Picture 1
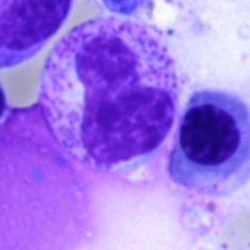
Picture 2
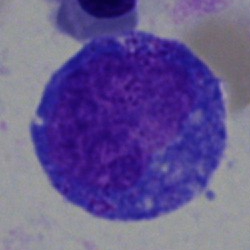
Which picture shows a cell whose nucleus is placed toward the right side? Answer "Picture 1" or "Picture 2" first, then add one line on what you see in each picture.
Picture 1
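In picture 1: The cytoplasm forms a wide rim that is broadest on the left side of the nucleus.
In picture 2: The nucleus sits off-centre toward the upper left of the cell.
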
